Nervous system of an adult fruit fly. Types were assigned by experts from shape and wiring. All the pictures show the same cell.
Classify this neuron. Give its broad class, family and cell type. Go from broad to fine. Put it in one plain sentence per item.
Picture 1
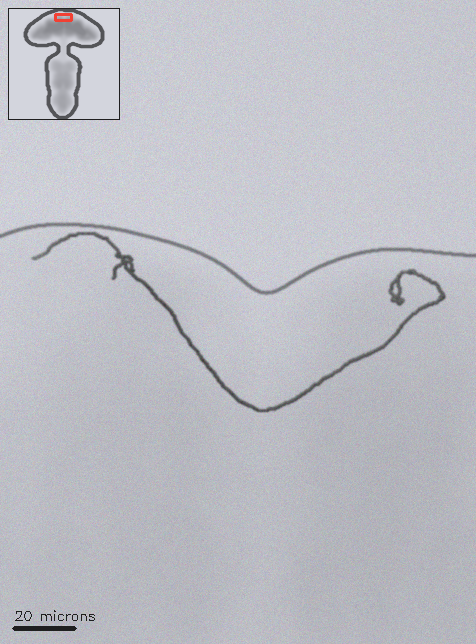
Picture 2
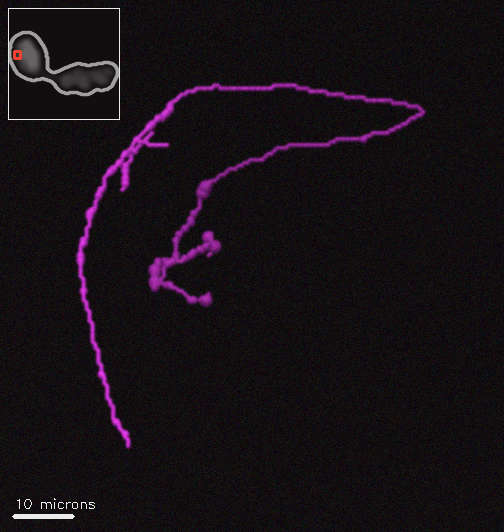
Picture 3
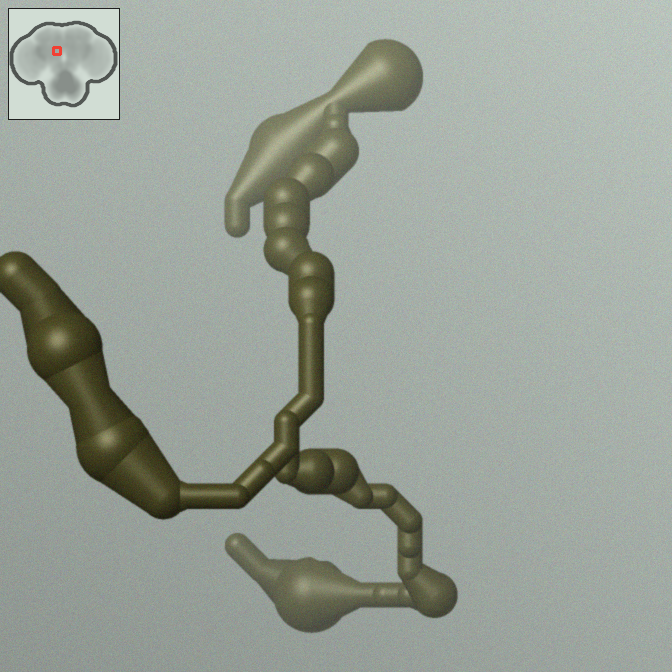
A sensory neuron entering the brain of class olfactory, type ORN_DA2.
